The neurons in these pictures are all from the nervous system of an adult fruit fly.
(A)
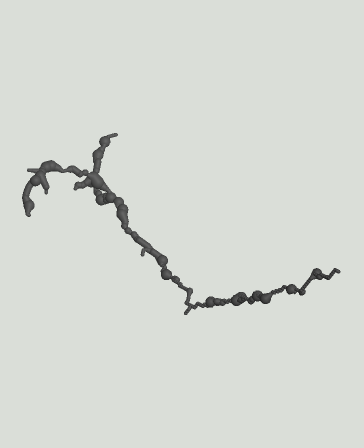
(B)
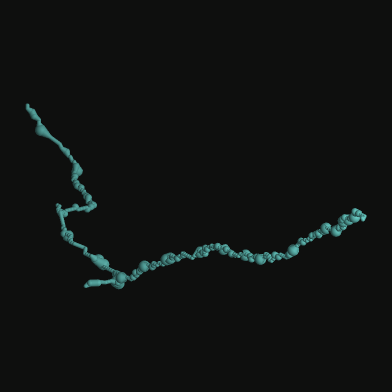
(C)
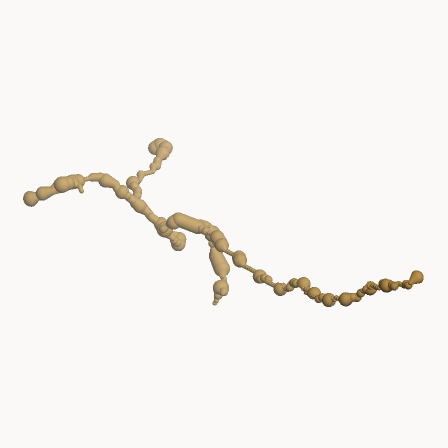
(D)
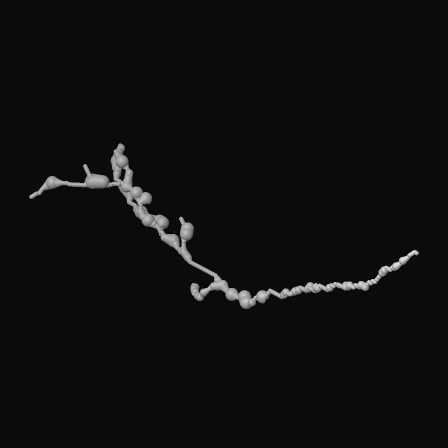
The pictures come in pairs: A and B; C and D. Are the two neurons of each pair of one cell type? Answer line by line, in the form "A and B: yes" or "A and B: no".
A and B: no
C and D: yes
